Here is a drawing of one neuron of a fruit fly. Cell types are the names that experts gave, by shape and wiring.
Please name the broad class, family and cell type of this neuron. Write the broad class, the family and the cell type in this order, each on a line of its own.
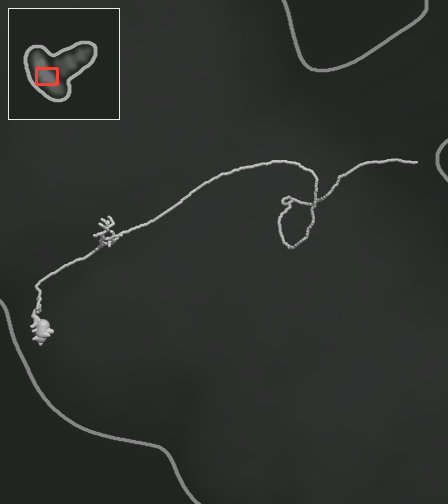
efferent neuron of the brain
hemilineage 27X
GNG656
